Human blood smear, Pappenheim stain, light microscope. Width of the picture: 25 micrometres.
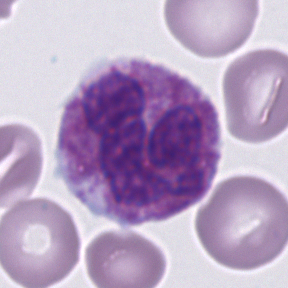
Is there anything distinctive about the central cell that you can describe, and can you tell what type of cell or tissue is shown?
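First, the outline of the cell is roughly round. Second, the nucleus is divided into more than one lobe, and its chromatin stains dark purple and looks dense. Third, purple-red granules crowd the cytoplasm. Finally, the cell is an eosinophil.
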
